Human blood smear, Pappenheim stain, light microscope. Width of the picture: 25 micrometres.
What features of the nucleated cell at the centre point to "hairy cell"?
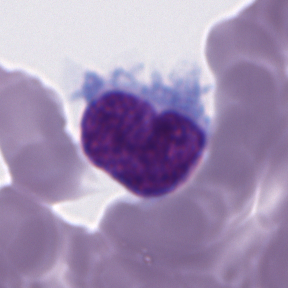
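Let me start with the edge of this hairy cell: the outer margin of the cytoplasm is ragged, with fine hair-like projections.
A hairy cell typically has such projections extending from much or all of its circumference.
So the ragged edge sits well with the name. The cytoplasm is pale blue. Its amount is another matter: it is scant and lies mostly above the nucleus.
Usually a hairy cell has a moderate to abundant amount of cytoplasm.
Here, then, the cytoplasm falls short of what is usual. The nucleus, about 11 by 9 micrometres, has a notch in its upper edge that gives it a two-lobed, heart-like shape.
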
